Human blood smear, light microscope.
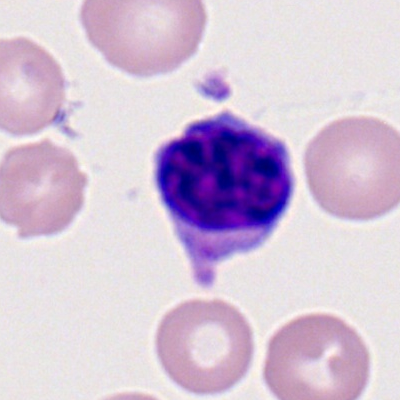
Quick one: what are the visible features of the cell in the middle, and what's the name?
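Within the nucleus, no nucleoli can be made out. The cytoplasm is a pale lilac-blue without distinct granules. It is drawn out into one tapering tail that points downward. The cell shown is a lymphocyte.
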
